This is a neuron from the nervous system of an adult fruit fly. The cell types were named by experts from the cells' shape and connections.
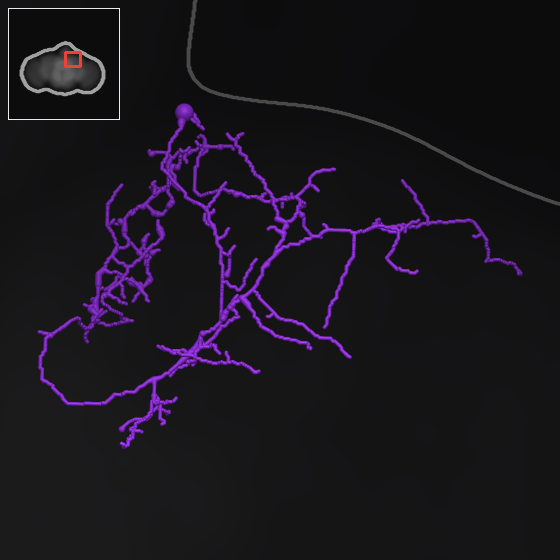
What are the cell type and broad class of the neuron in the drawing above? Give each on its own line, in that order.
CB3541
central-brain intrinsic neuron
